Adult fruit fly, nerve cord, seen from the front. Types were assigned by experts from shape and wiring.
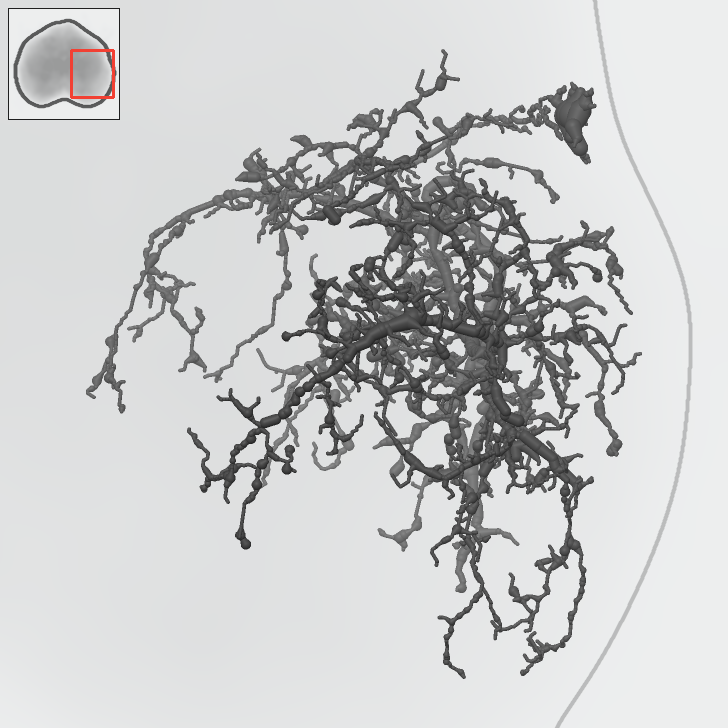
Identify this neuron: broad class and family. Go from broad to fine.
nerve-cord intrinsic neuron; hemilineage 19A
